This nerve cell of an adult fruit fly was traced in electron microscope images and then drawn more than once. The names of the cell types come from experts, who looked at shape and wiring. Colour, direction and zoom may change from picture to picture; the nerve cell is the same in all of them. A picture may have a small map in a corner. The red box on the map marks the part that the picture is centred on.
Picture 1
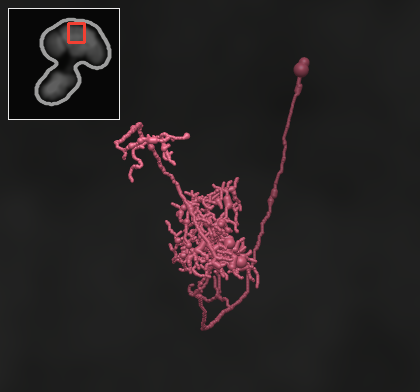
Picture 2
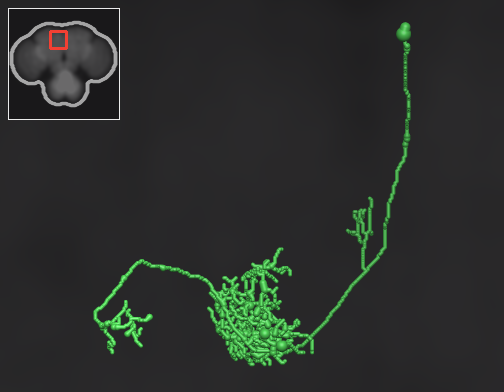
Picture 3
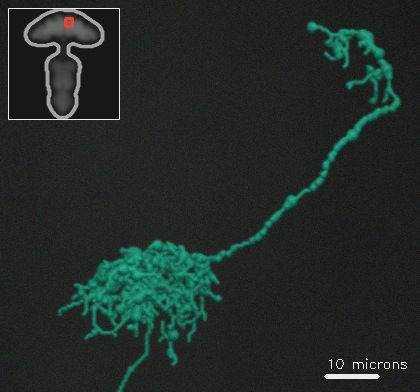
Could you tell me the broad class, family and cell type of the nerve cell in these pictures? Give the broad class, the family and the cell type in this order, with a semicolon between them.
central-brain intrinsic neuron; class CX; PFR_a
